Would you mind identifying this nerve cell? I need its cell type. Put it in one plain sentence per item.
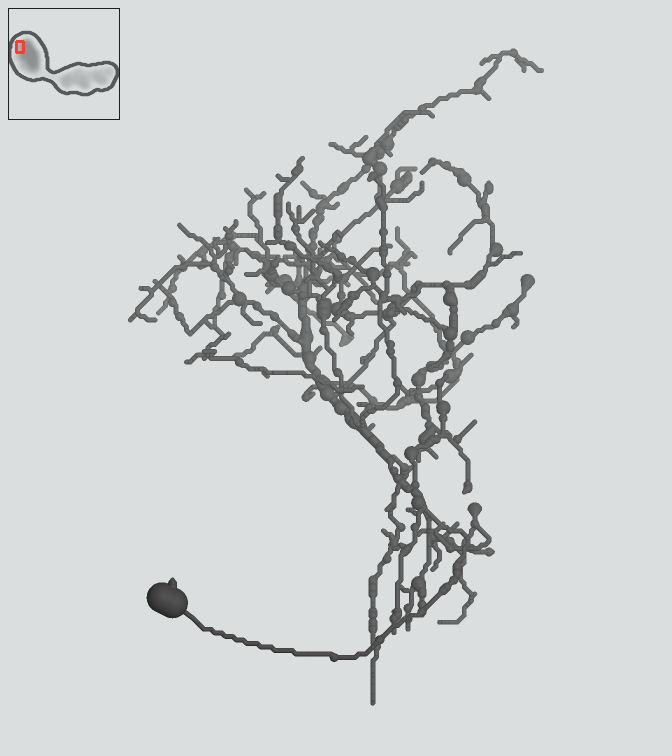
The cell type is CRE051.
